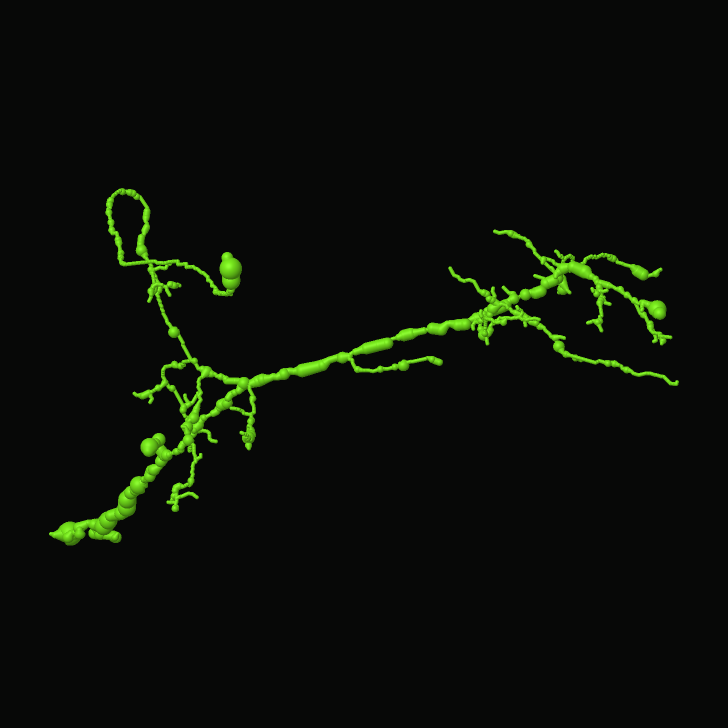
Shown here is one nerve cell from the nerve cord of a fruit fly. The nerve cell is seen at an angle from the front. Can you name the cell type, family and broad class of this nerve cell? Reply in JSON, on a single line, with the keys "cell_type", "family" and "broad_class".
{"cell_type": "IN19A105", "family": "hemilineage 19A", "broad_class": "nerve-cord intrinsic neuron"}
